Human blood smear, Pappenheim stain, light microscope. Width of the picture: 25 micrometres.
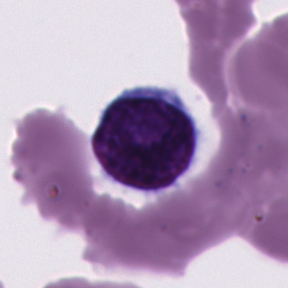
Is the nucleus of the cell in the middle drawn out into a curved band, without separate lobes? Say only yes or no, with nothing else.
No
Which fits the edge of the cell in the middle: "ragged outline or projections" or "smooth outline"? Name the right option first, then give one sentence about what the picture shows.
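Smooth outline. The cell's outline is round and smooth.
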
